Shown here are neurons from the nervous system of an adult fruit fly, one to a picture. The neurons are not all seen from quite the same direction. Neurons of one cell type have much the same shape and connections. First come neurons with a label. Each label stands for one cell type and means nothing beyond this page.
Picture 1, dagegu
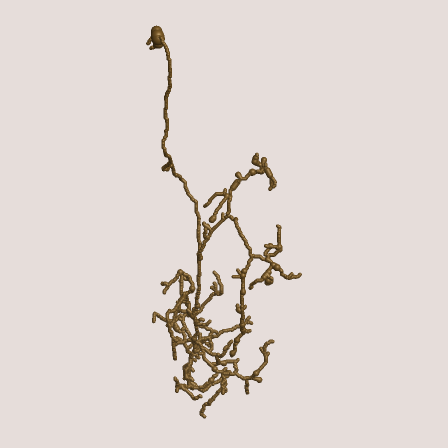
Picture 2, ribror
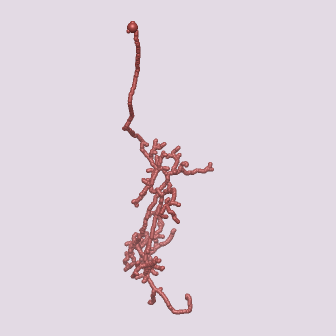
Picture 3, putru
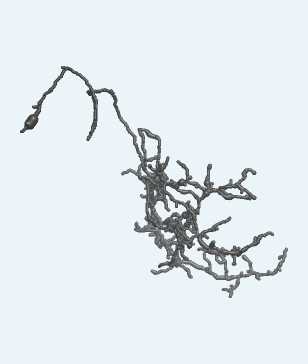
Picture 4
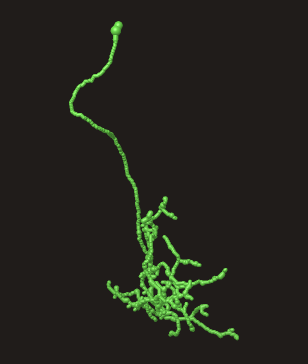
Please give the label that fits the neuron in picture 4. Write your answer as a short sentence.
It belongs to dagegu.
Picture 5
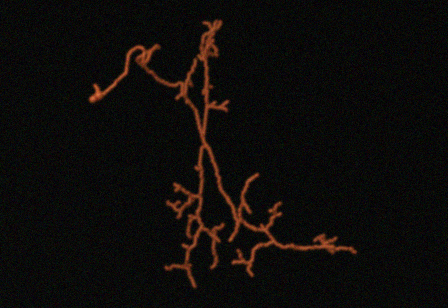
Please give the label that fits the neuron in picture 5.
It belongs to ribror.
